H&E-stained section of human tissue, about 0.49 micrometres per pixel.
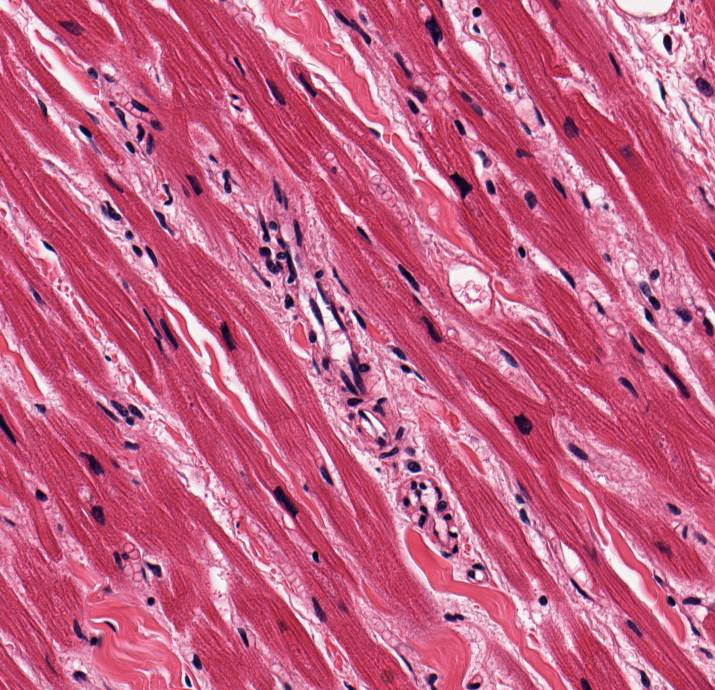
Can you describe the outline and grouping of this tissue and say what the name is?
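Muscle fibres, cut lengthwise, fill the field and run diagonally from upper left to lower right. They branch and join their neighbours. A strip of loose interstitial tissue with small vessels runs through the centre, parallel to the fibres. This is atrial appendage of the heart.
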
